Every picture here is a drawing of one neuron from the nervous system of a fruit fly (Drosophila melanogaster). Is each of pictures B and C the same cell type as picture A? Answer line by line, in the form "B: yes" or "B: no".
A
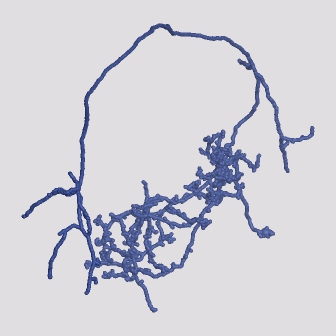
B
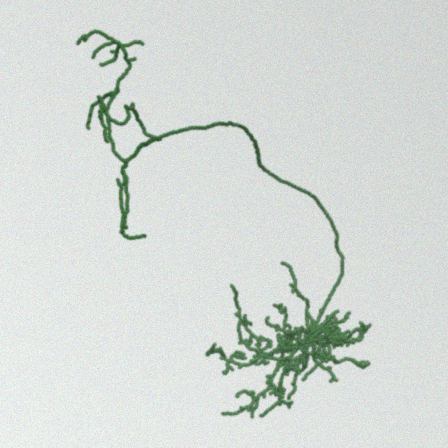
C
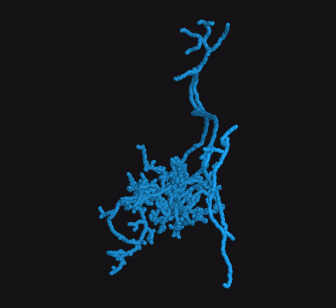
B: no
C: no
